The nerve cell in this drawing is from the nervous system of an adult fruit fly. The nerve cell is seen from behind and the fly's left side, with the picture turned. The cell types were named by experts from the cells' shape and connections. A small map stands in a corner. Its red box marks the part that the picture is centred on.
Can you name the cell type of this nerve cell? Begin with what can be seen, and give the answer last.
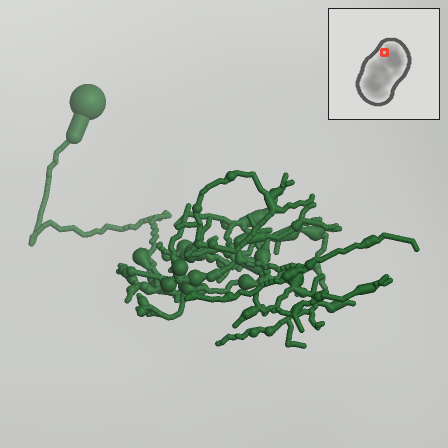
The cell body can be seen at the upper left of the picture. Dozens of branch ends can be seen. This is an optic-lobe intrinsic neuron. The cell type is Mi16.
